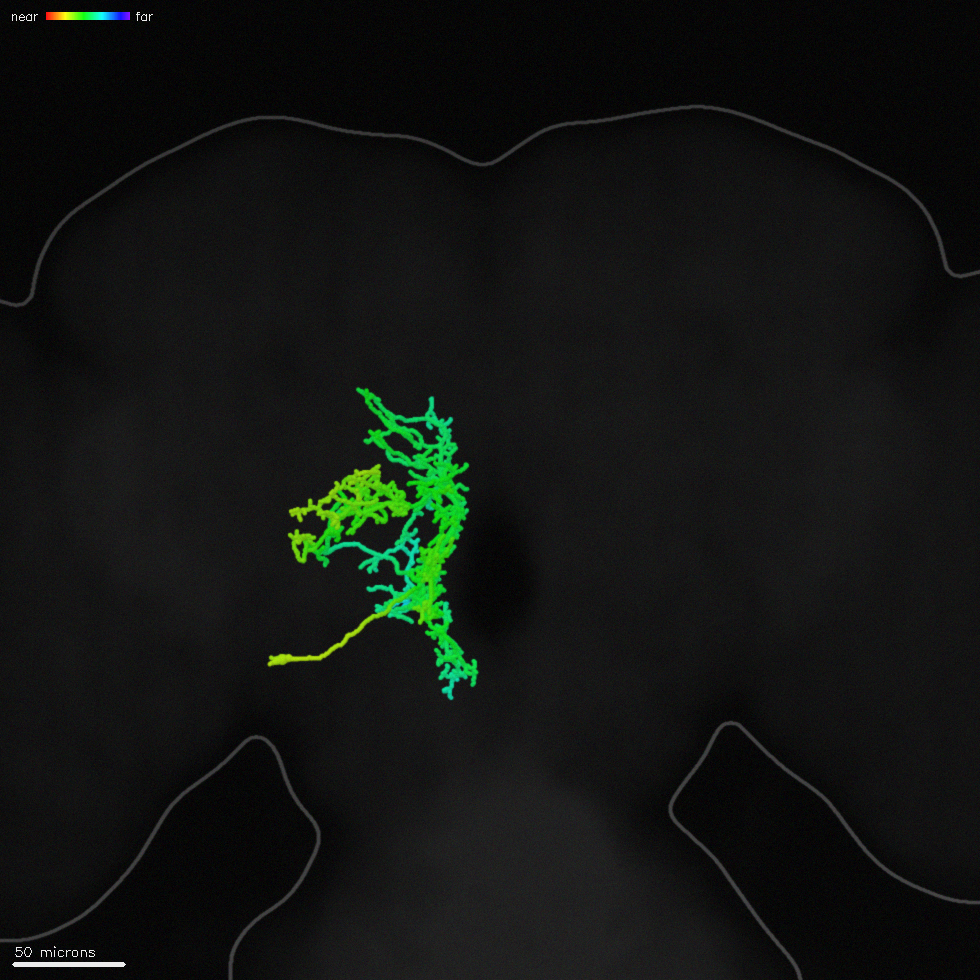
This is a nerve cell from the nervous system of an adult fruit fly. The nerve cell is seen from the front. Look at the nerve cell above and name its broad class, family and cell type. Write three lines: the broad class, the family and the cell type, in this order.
central-brain intrinsic neuron
hemilineage FLAa1
CB0079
